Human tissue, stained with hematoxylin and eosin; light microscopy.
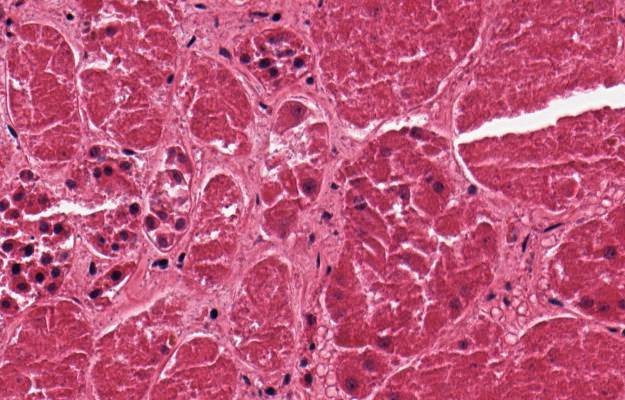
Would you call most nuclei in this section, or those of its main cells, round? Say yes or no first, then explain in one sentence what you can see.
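Yes. At the left edge, some nests have their round nuclei packed more closely than elsewhere.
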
